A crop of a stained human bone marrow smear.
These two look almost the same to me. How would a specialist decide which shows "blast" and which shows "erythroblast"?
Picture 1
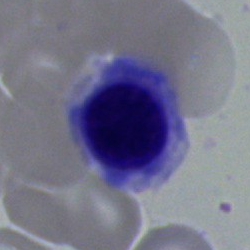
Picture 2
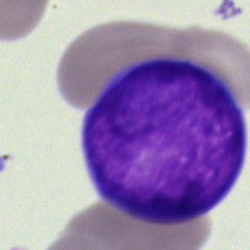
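Picture 1 shows an erythroblast, and picture 2 shows a blast. The erythroblast has an irregular outline with a ragged edge, whereas the blast has a round, smooth outline. In the erythroblast the chromatin is dark and densely condensed; in the blast it is finely stippled rather than coarsely clumped.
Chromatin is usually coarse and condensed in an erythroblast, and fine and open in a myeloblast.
No nucleoli can be seen in the erythroblast's nucleus, and its cytoplasm is blue.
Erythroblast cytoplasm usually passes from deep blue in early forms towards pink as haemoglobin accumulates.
In the blast, the nucleus fills almost the whole cell, leaving at most a very thin dark-blue rim of cytoplasm.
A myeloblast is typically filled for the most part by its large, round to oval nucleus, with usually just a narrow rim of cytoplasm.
Neither cell shows granules, and no vacuoles are visible in the blast.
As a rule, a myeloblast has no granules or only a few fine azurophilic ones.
Pale red cells lie against the erythroblast on its upper left and lower sides.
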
